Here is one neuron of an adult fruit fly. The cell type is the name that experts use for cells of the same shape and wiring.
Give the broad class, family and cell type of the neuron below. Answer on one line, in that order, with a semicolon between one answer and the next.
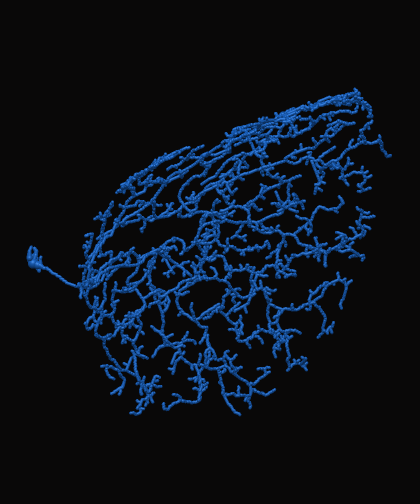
optic-lobe intrinsic neuron; Cm; Cm29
